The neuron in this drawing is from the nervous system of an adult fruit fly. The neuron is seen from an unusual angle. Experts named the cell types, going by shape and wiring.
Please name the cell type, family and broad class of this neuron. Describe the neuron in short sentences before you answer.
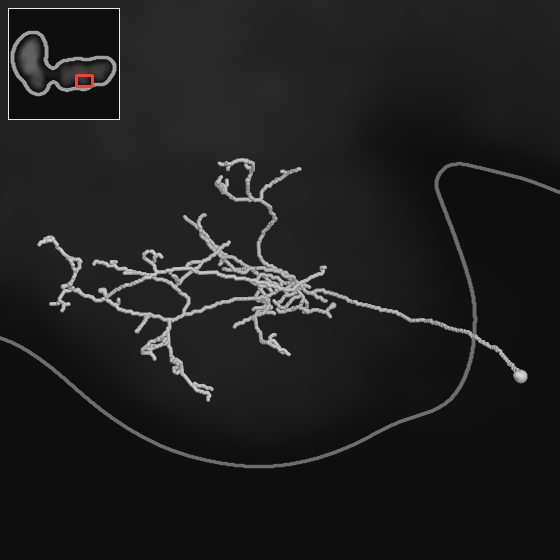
The picture shows dozens of branch ends. As drawn here it is wider than it is tall. It is of cell type IN01B080. Its family is hemilineage 01B. It is a nerve-cord intrinsic neuron.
